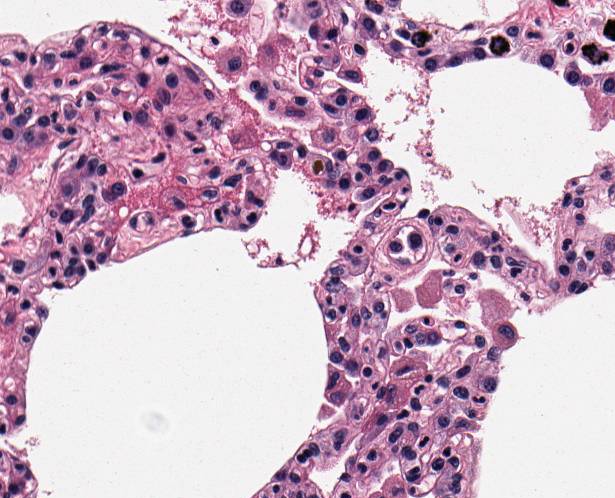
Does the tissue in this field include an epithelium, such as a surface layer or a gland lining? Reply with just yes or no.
Yes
